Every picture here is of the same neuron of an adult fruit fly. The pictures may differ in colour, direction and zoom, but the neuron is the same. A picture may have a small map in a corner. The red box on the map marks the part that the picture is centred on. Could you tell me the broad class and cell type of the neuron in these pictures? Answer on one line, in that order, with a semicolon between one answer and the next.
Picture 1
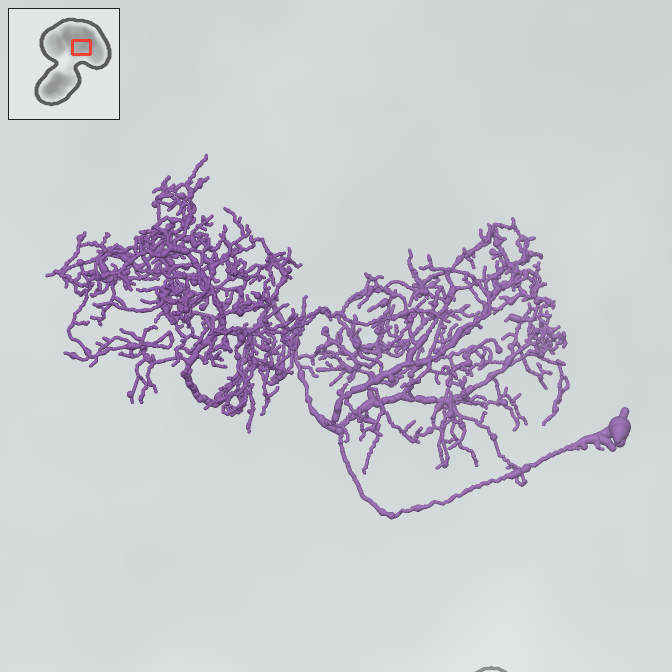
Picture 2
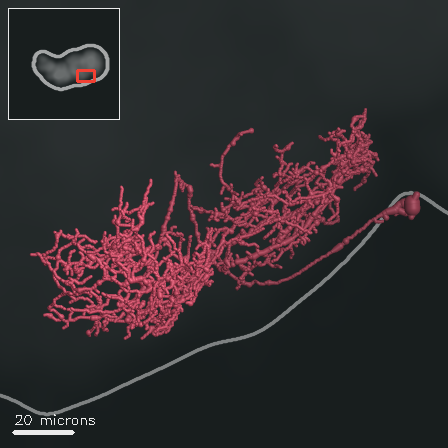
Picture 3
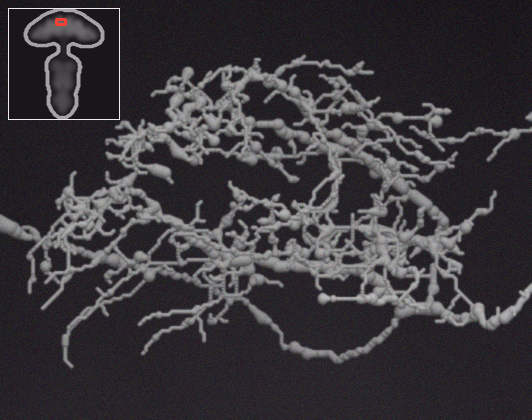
central-brain intrinsic neuron; GNG056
